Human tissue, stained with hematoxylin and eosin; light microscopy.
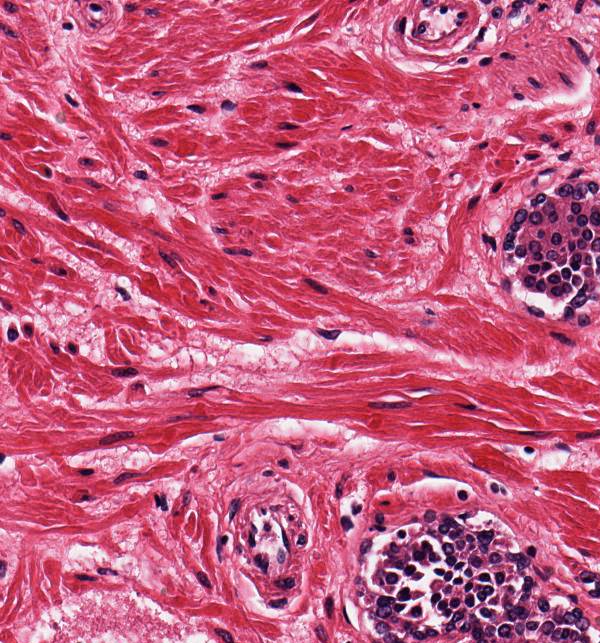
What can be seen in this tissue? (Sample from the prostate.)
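A band of muscle fibres crosses the middle of the field horizontally. Its cells have bright pink cytoplasm and elongated, cigar-shaped nuclei with blunt ends. Two rounded clusters of small, dark, round nuclei are present, one at the right edge and one in the lower right.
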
